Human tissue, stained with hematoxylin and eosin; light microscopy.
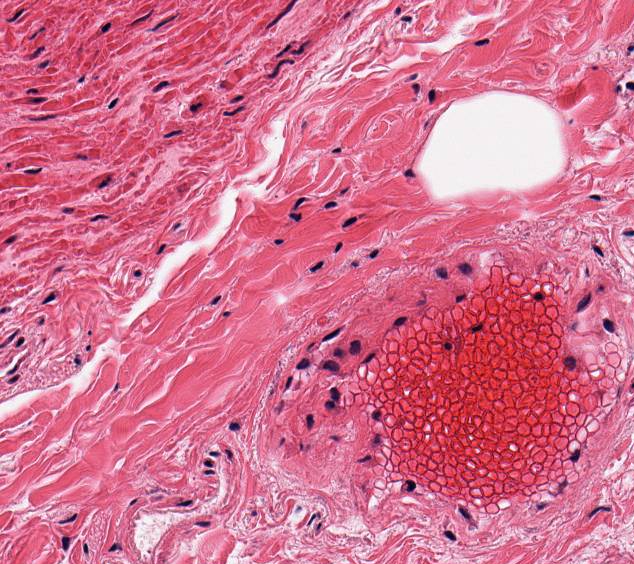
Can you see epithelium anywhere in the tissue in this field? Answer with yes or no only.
No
